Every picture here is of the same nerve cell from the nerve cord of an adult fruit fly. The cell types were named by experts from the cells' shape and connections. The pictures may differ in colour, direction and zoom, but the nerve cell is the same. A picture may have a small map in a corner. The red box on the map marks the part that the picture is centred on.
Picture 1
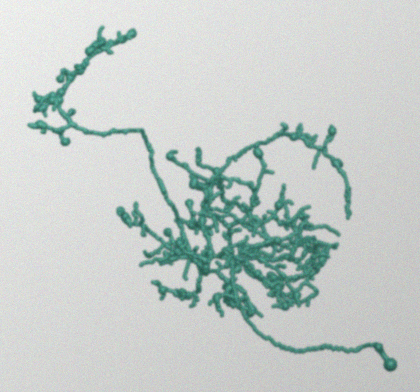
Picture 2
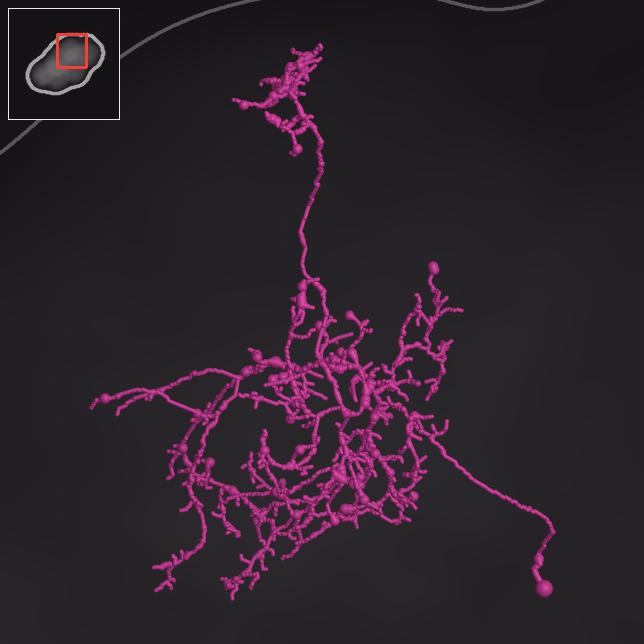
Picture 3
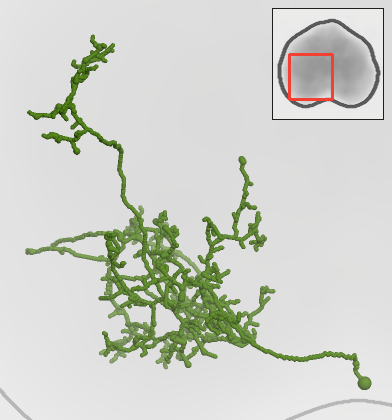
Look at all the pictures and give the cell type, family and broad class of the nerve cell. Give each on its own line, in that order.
IN13B068
hemilineage 13B
nerve-cord intrinsic neuron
